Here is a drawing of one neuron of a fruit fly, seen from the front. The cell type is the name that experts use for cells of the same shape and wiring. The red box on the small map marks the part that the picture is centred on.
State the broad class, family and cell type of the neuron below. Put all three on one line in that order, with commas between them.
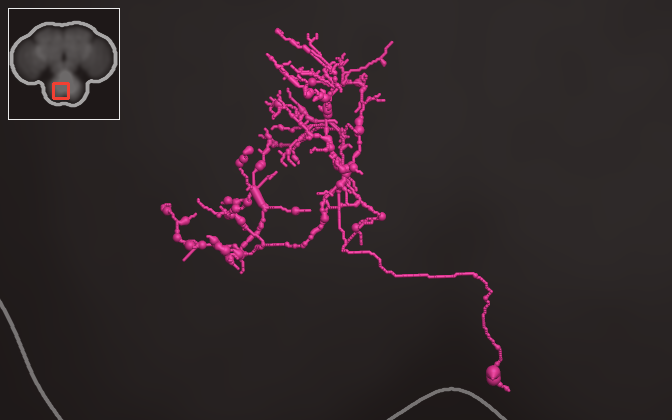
nerve-cord intrinsic neuron, hemilineage 14A, IN14A081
